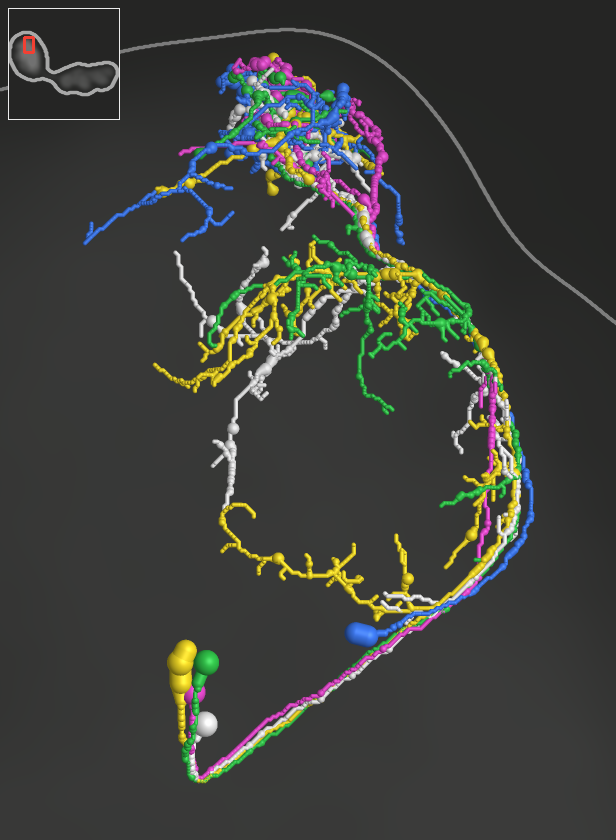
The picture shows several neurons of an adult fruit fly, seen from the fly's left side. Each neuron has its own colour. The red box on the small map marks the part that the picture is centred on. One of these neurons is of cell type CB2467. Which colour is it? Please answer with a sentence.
The colour is green.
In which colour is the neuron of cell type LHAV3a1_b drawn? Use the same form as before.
The colour is yellow.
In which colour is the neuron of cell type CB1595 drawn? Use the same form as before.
The colour is magenta.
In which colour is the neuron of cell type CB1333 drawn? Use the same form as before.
The colour is white.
